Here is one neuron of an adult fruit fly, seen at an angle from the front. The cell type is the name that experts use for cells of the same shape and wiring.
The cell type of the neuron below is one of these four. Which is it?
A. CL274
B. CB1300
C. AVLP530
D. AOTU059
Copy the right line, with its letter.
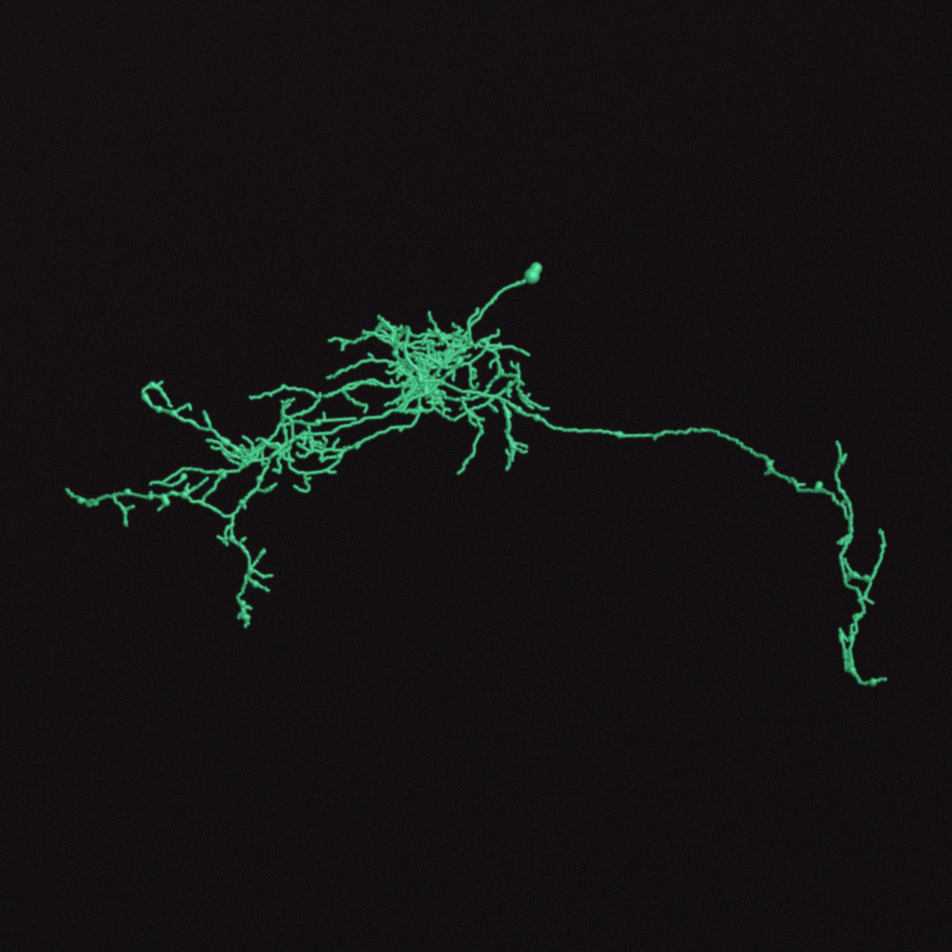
A. CL274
